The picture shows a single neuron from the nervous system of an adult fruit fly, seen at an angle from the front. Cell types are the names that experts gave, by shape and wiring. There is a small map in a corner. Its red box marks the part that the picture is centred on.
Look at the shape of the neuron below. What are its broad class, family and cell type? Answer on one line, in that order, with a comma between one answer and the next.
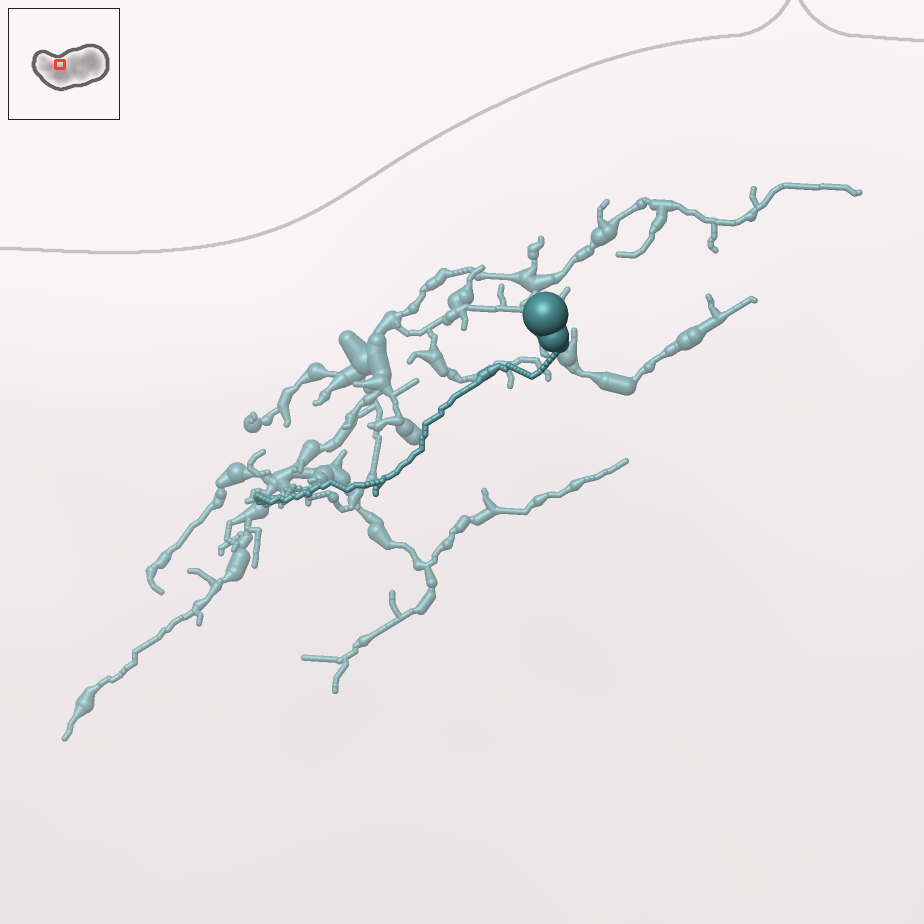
optic-lobe intrinsic neuron, Dm, Dm-DRA1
